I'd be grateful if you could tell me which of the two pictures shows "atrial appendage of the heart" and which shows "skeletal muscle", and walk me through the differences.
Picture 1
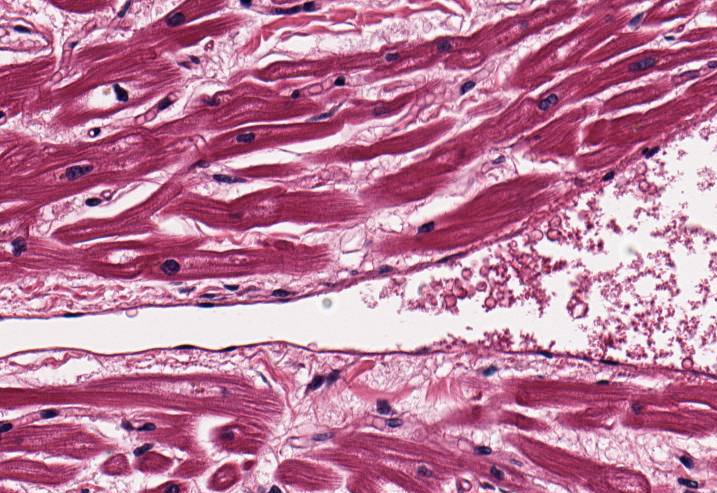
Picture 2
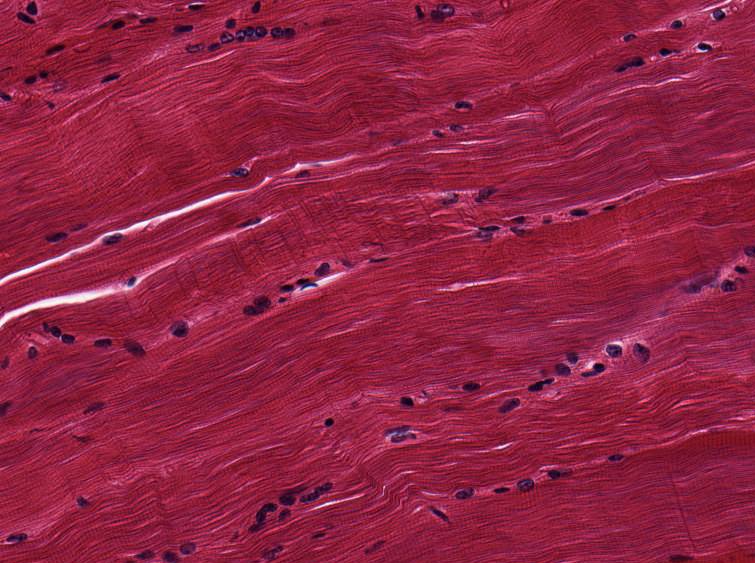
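Answer: the atrial appendage of the heart is in picture 1, skeletal muscle in picture 2. The cardiac muscle cells of picture 1 each have a single oval nucleus lying centrally in the fibre. In picture 2 the nuclei are at the fibre edges, dark purple, oval to elongated, and lined up in rows along the length of the fibres.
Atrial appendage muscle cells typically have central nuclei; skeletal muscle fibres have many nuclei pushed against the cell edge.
Picture 1 also has a channel lined by flat endothelial cells with elongated dark nuclei; red blood cells cluster in its right part, the left part is empty, and pale, loose, wispy connective tissue lies between lining and muscle on both sides. Long parallel striated fibres fill all of picture 2, running diagonally from lower left to upper right, with only thin lines of connective tissue between them.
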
